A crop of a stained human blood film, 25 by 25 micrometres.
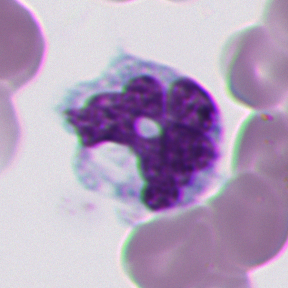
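Monocyte at the centre of a stained smear of peripheral blood. Its cytoplasm is pale greyish-blue, widest below and to the left of the nucleus, and holds only fine, faint lilac specks. The outer edge of the cell is faint and irregular rather than sharply drawn.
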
